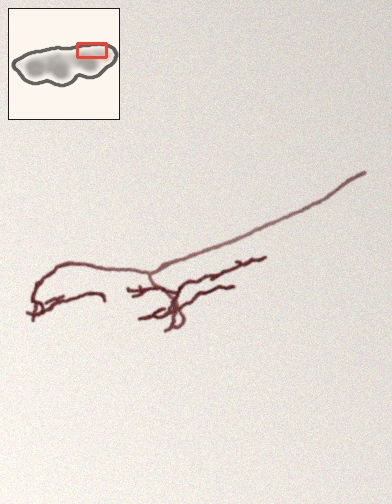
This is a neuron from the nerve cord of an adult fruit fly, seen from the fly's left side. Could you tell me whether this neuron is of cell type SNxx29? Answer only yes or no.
no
